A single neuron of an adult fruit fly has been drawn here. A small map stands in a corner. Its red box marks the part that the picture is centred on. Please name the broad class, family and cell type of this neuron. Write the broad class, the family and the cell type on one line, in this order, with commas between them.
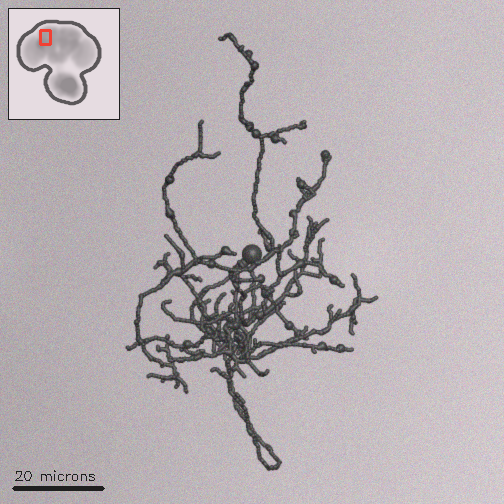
central-brain intrinsic neuron, hemilineage VLPp&l1_anterior, PLP086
